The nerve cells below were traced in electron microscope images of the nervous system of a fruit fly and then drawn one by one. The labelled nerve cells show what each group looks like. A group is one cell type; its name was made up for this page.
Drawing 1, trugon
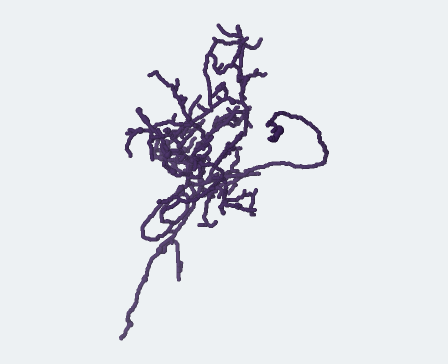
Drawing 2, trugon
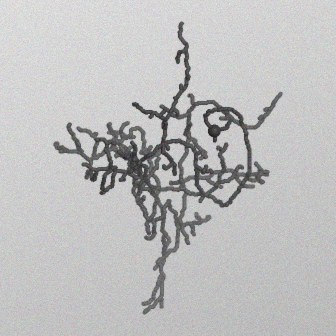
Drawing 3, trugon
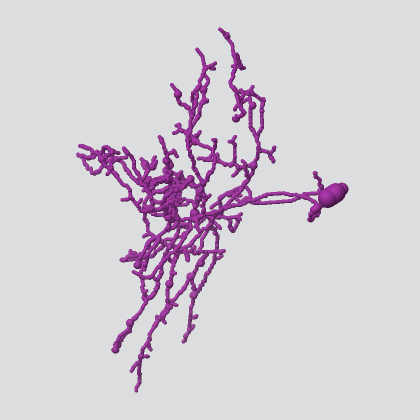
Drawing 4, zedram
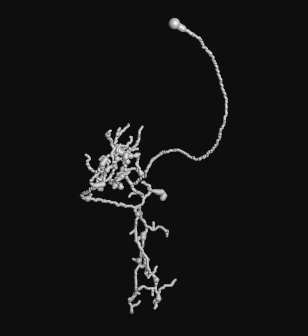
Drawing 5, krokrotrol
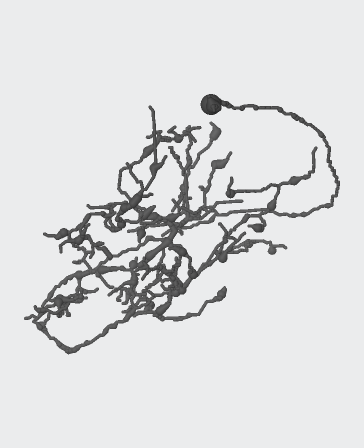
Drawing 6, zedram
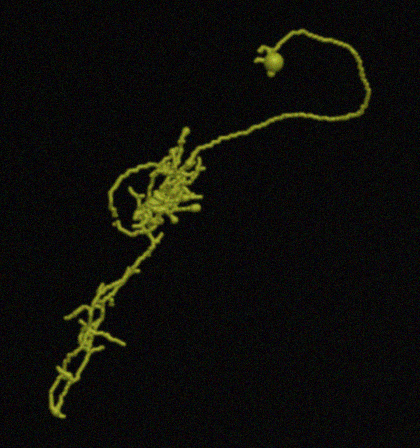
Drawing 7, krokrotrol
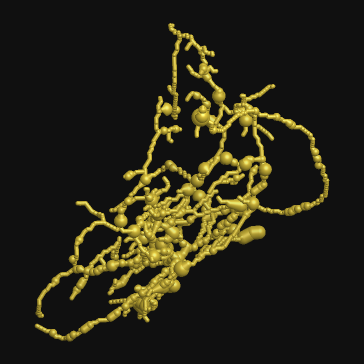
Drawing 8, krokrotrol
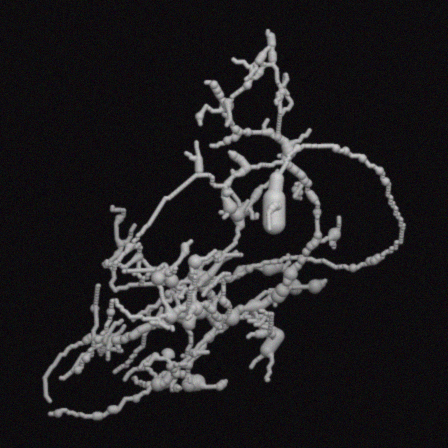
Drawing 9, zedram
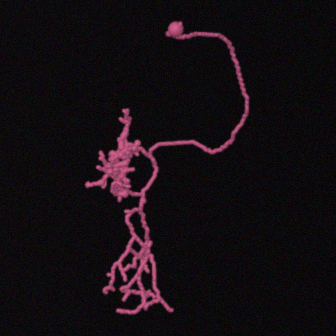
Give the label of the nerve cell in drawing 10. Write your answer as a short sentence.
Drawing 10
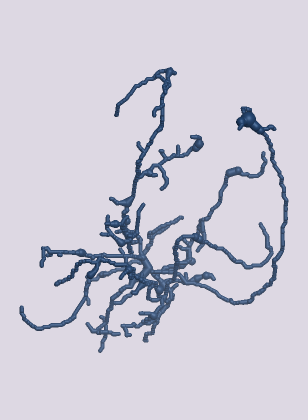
It belongs to krokrotrol.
